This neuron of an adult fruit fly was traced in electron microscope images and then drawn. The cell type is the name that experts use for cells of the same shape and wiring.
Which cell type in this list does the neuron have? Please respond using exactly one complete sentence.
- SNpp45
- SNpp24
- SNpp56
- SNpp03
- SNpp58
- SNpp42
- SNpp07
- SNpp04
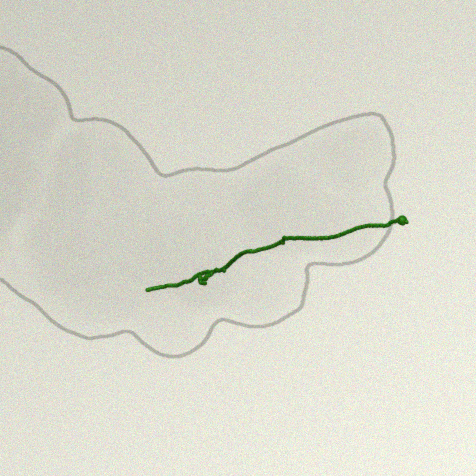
This neuron represents the cell type SNpp42.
